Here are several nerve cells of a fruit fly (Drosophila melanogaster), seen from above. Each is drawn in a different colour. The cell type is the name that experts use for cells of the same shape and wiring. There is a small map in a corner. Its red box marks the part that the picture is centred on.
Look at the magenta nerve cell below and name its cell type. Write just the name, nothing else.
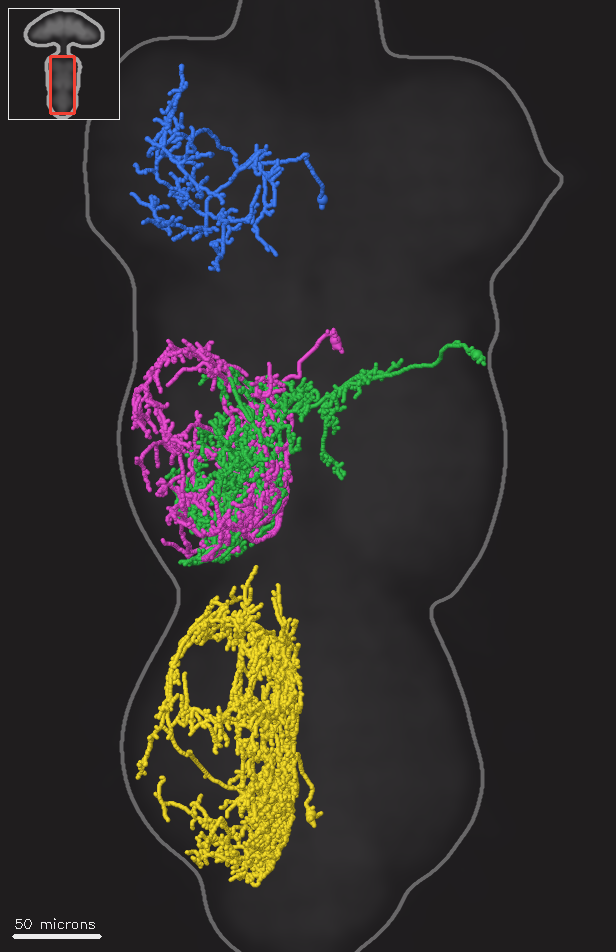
IN13B011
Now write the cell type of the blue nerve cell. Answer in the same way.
IN13B017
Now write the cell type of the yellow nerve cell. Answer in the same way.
IN13B007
